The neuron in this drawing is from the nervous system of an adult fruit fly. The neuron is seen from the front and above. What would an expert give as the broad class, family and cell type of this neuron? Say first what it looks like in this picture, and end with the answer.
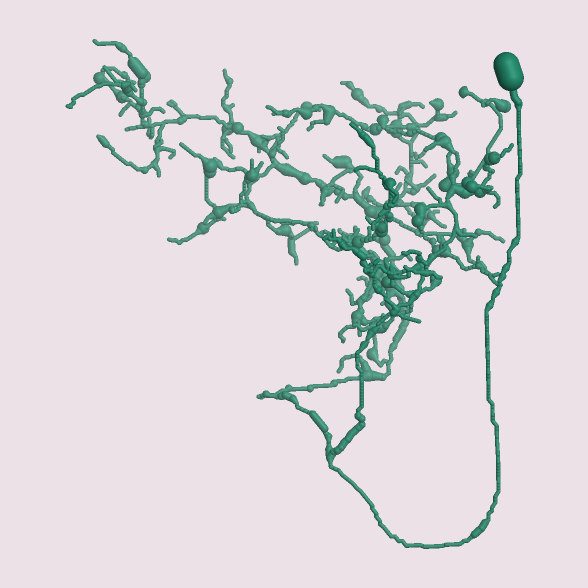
The cell body is at the upper right of the picture. The picture shows dozens of branch ends. It is a central-brain intrinsic neuron. Its family is hemilineage LHl1. The cell type is CB1432.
